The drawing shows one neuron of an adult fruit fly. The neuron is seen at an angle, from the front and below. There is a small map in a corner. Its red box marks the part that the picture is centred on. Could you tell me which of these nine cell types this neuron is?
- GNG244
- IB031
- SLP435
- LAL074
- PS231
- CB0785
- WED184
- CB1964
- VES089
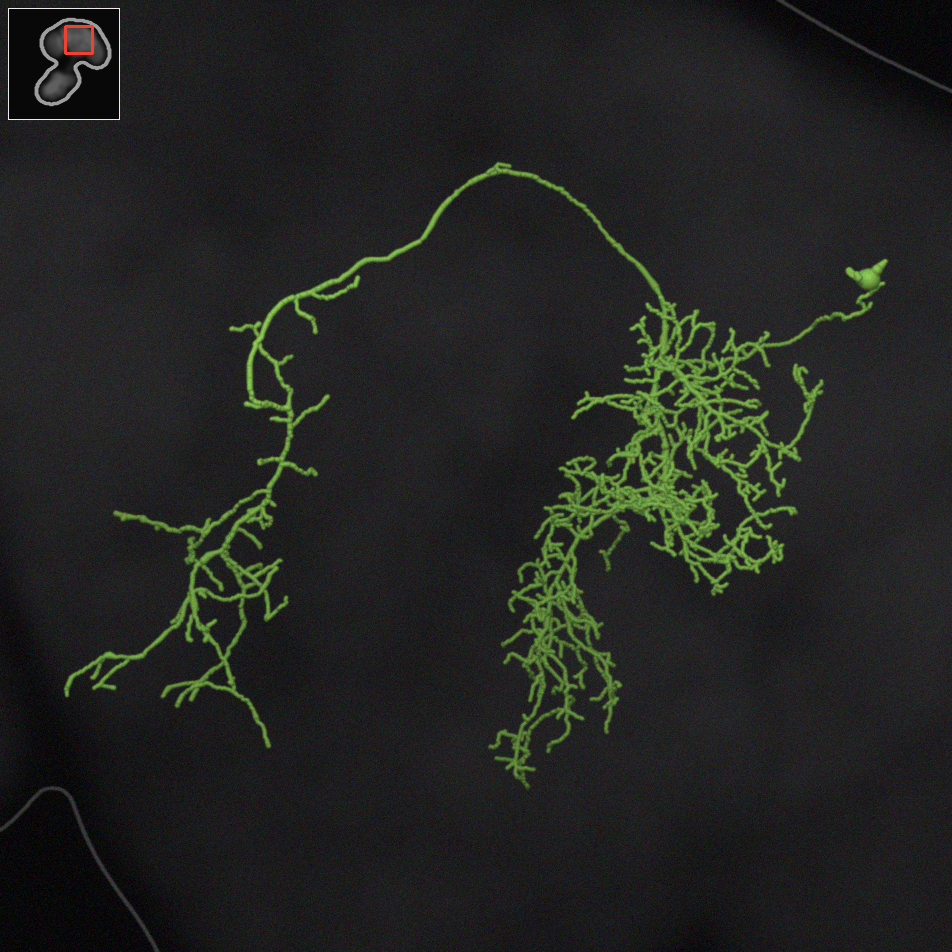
LAL074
